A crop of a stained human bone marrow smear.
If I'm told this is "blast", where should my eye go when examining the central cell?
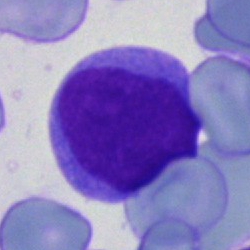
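Cell: blast. Nucleus large, filling most of the cell.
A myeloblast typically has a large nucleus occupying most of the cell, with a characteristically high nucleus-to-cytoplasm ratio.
Chromatin dark purple, finely and evenly textured.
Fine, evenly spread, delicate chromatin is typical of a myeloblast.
Outline roughly round and smooth; no surface projections or blebs.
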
